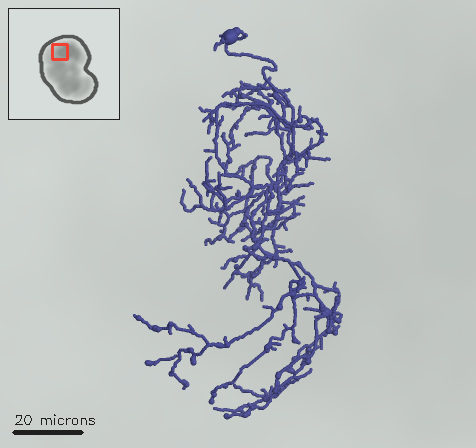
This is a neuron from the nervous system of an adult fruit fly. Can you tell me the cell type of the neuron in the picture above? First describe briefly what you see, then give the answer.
The cell body can be seen at the top of the picture. By the scale bar it is about 120 microns tall in this view. The picture shows dozens of branch ends. It is a nerve-cord intrinsic neuron. Its cell type is INXXX396.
